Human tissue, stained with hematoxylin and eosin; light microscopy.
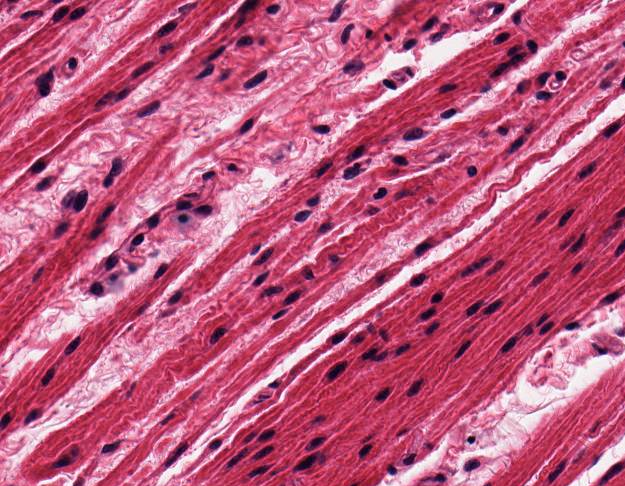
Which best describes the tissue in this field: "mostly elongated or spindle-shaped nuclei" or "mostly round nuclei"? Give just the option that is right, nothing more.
Mostly elongated or spindle-shaped nuclei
